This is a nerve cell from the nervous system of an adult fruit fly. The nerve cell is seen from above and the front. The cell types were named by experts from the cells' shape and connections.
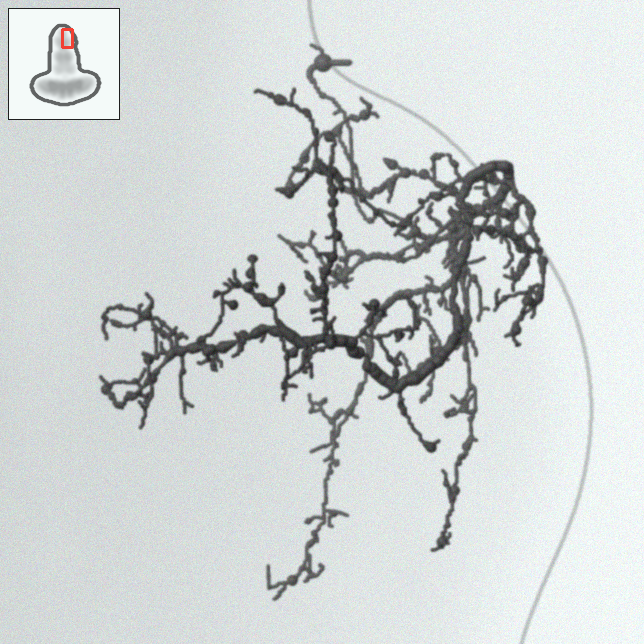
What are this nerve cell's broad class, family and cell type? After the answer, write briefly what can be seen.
Its broad class is nerve-cord intrinsic neuron. The family is hemilineage 13A. The cell type is IN13A028. Its cell body lies at the top of the picture. More than a hundred branch ends can be seen.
